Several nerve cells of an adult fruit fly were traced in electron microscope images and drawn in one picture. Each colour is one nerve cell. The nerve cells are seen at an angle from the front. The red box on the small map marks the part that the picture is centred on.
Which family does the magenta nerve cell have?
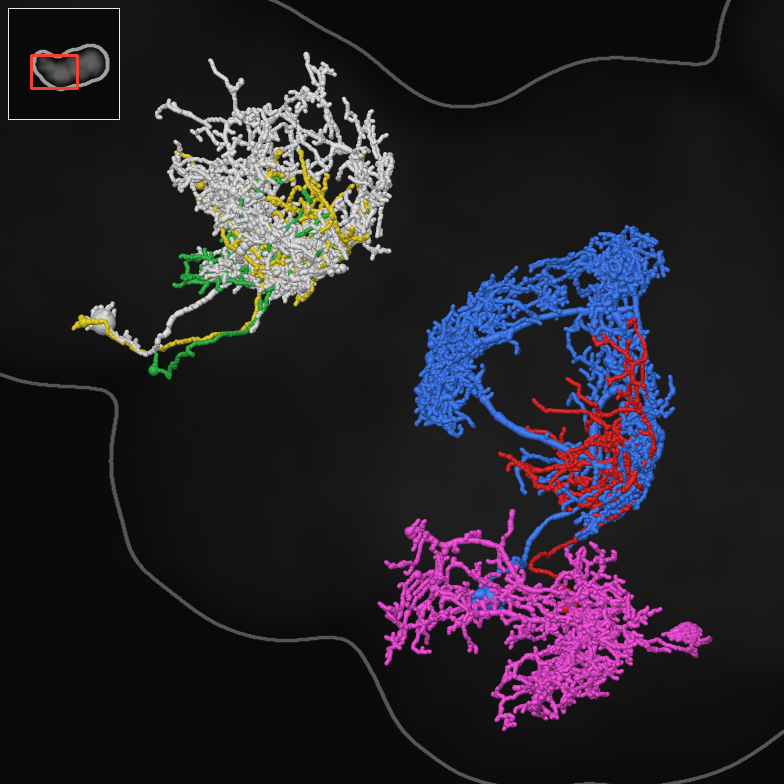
hemilineage 14A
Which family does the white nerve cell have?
hemilineage 13B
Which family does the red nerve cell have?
hemilineage 14A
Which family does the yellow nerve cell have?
hemilineage 14A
